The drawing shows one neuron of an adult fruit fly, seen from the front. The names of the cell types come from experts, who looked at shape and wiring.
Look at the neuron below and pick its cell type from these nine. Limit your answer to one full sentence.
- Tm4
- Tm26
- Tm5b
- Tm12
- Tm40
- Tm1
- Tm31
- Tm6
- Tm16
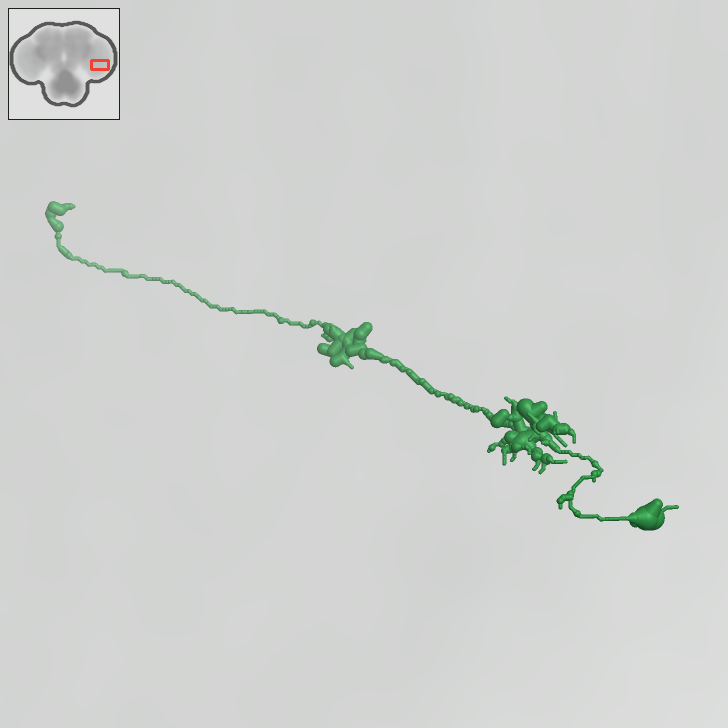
Typed by cell type, the neuron is Tm1.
